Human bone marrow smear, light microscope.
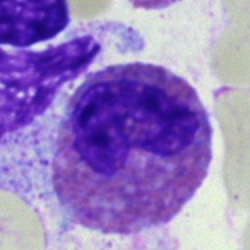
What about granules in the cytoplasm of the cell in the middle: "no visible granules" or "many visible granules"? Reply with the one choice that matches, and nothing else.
Many visible granules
